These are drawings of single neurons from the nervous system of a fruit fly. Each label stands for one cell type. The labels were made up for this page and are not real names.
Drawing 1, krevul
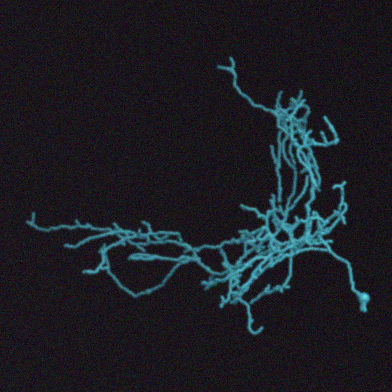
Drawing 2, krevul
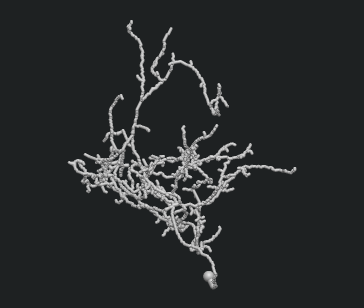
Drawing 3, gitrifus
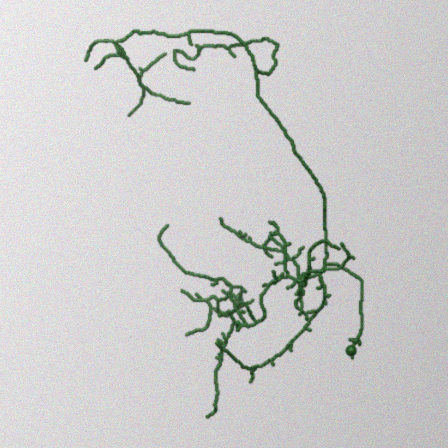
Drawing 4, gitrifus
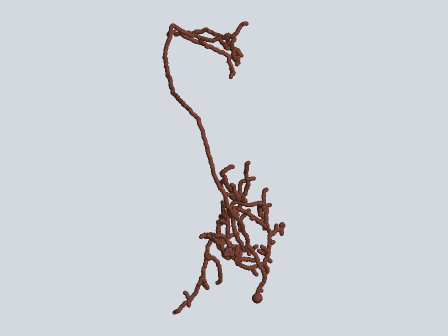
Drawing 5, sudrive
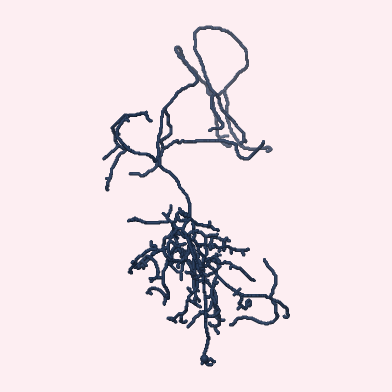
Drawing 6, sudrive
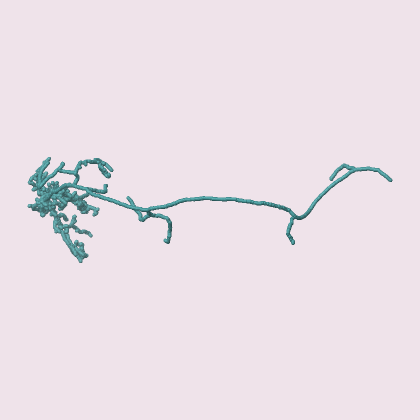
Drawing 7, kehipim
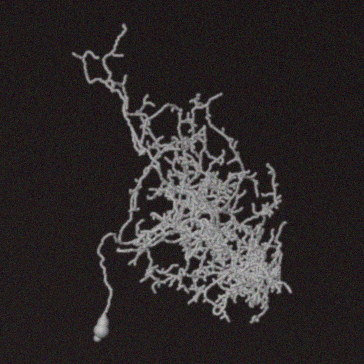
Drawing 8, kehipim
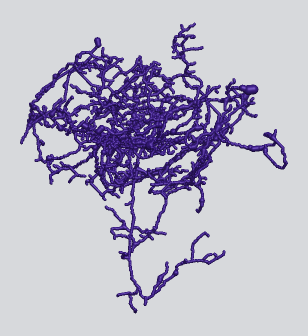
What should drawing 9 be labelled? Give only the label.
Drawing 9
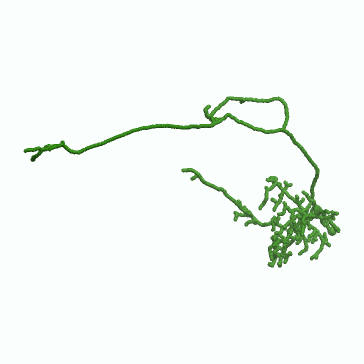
gitrifus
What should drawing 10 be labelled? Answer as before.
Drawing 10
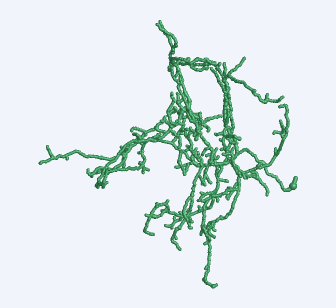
krevul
